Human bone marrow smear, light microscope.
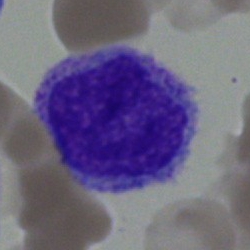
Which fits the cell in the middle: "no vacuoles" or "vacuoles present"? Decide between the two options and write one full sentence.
Vacuoles cannot be seen anywhere in its cytoplasm.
